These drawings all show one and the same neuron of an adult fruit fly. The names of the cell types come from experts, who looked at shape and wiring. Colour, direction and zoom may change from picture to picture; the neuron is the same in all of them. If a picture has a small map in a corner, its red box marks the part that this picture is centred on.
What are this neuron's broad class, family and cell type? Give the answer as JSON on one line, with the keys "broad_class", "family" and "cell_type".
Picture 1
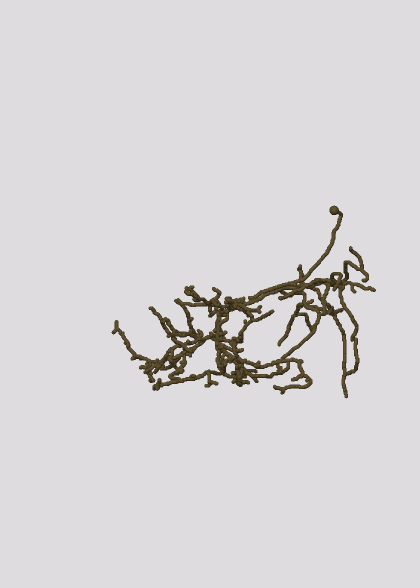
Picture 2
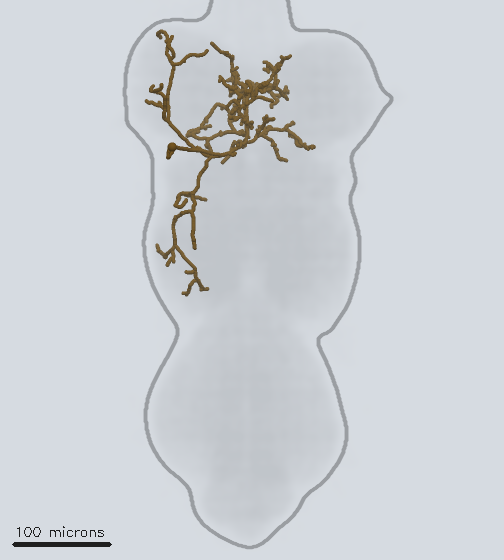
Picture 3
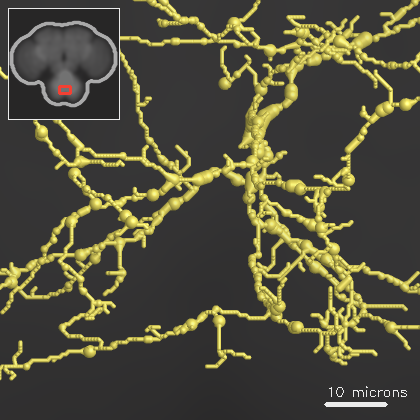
{"broad_class": "nerve-cord intrinsic neuron", "family": "hemilineage 11A", "cell_type": "IN11A008"}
